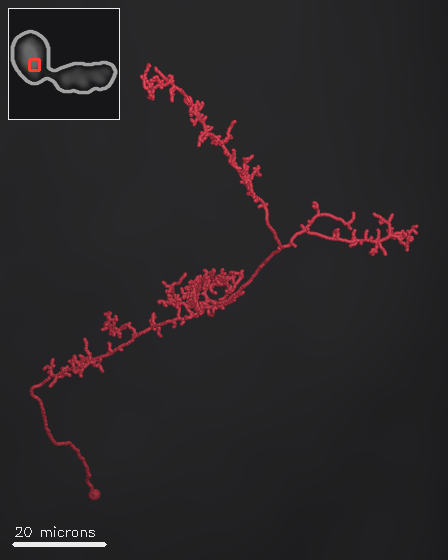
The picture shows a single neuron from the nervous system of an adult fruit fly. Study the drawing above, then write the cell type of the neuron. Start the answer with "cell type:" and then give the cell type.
cell type: TmY5a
